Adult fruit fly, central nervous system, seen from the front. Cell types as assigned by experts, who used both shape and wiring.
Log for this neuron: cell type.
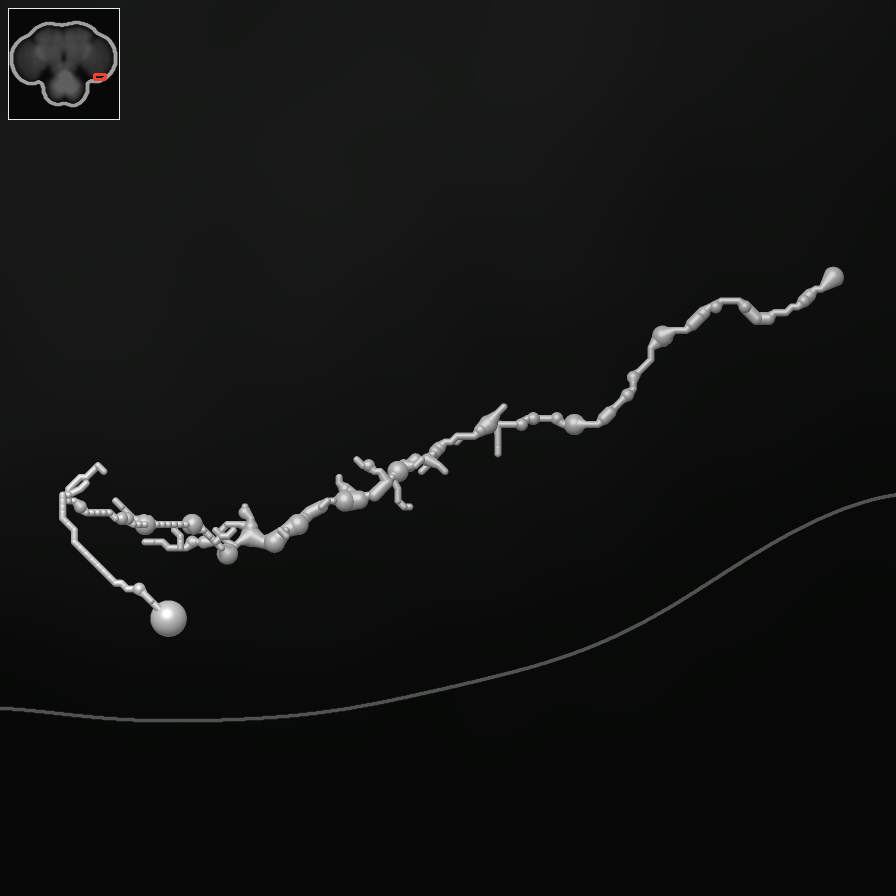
Dm3b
